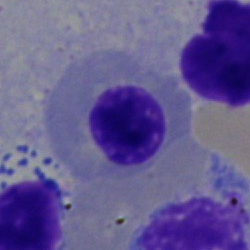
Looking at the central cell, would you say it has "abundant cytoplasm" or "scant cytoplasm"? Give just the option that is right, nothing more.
Abundant cytoplasm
